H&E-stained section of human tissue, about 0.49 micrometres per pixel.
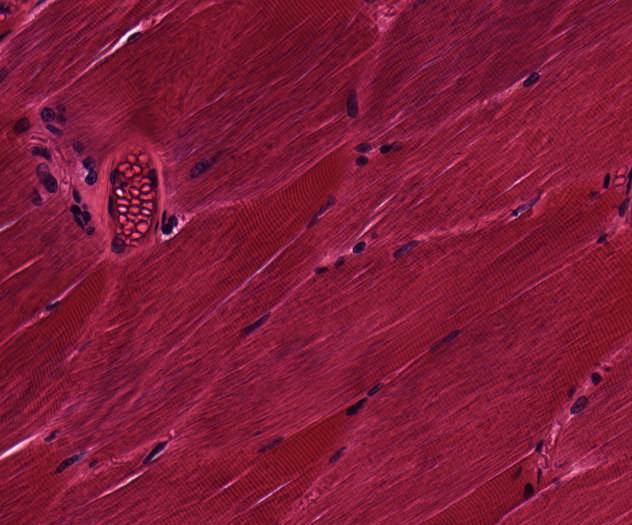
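Skeletal muscle, haematoxylin and eosin: in this skeletal muscle, see the fine, regular cross-striations running across each fibre's width, and the deep pink-red cytoplasm throughout. The nuclei are dark and elongated, sitting at the fibre edges rather than in the centre. Between fibres there are only thin strands of paler connective tissue.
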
